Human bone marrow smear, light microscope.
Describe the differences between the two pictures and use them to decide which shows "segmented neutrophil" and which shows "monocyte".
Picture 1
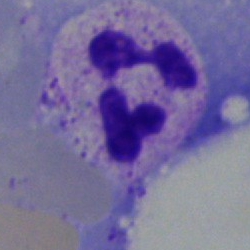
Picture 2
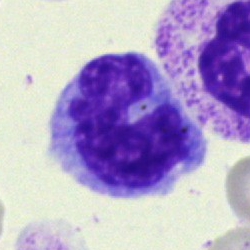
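Picture 1 shows the segmented neutrophil, and picture 2 the monocyte. Look first at the nucleus in picture 2: it is deeply indented, with a notch that opens toward the right side.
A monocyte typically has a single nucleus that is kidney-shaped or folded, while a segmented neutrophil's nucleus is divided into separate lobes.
That nucleus fills most of the cell, leaving a modest rim of cytoplasm that is thinnest along the top. The cytoplasm there is pale greyish-blue.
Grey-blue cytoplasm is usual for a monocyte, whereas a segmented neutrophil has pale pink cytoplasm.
Both cells have dark purple chromatin: in picture 1 it is densely clumped, in picture 2 coarsely clumped with paler patches in between. In picture 1 no nucleoli are visible in the nucleus.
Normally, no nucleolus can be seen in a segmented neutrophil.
Both outlines are roughly round, though the monocyte's edge is slightly uneven. Loose purple granules lie outside the segmented neutrophil, beyond its lower left edge.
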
